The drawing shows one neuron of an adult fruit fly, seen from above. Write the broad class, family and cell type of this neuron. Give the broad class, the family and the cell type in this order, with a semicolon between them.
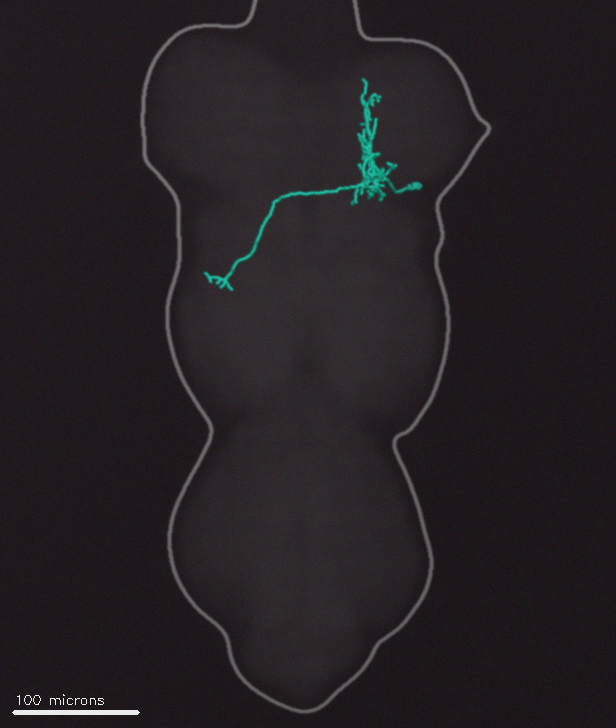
nerve-cord intrinsic neuron; hemilineage 06A; IN06A075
